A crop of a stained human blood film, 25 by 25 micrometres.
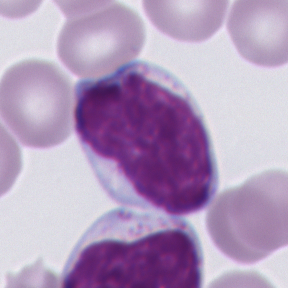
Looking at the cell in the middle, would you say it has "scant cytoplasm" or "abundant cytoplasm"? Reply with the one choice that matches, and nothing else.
Scant cytoplasm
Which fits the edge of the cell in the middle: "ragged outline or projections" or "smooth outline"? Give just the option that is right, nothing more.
Smooth outline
